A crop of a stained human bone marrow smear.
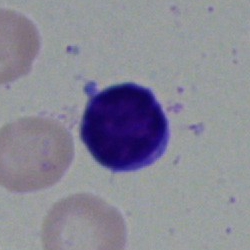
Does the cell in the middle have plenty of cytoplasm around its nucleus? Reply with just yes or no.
No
